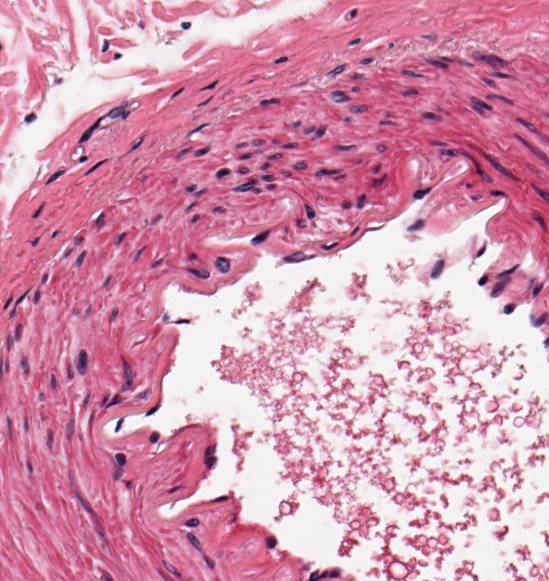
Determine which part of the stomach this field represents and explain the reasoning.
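The tissue of the wall is smooth muscle. The wall belongs to a tubular structure and arches around a lumen in the lower right. Its cells have elongated nuclei that run parallel to the curve of the lumen.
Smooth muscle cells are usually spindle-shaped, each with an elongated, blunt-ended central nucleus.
This cellular wall differs from dense connective tissue, which usually consists of acellular collagen bundles with only sparse thin fibroblast nuclei. The lumen contains numerous loosely scattered red blood cells. Just beneath the lining, a wavy glassy pink band follows the folded inner surface.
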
